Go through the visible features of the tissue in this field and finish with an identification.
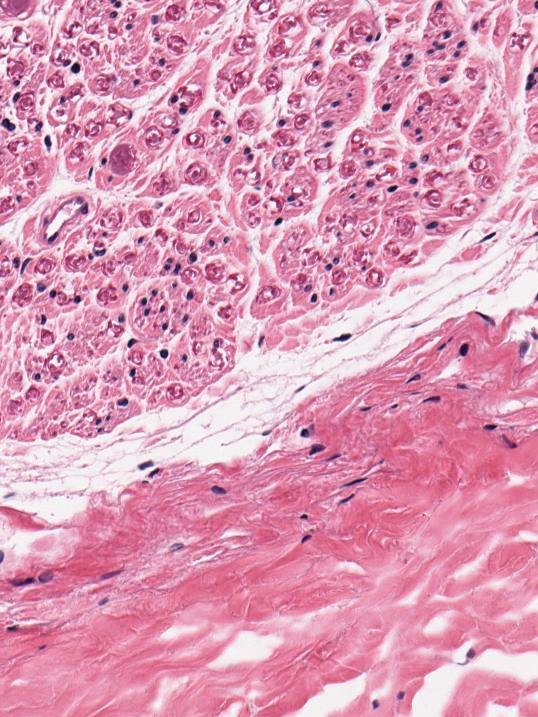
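The top half is packed with small round profiles cut across, with small dark nuclei scattered singly between them. Below, it's dense pink fibrous tissue: thick, wavy, strongly eosinophilic collagen bundles with sparse elongated dark nuclei. Between the two, a pale band of loose, thin, wavy fibres rises obliquely from left to right. That's tibial nerve.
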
